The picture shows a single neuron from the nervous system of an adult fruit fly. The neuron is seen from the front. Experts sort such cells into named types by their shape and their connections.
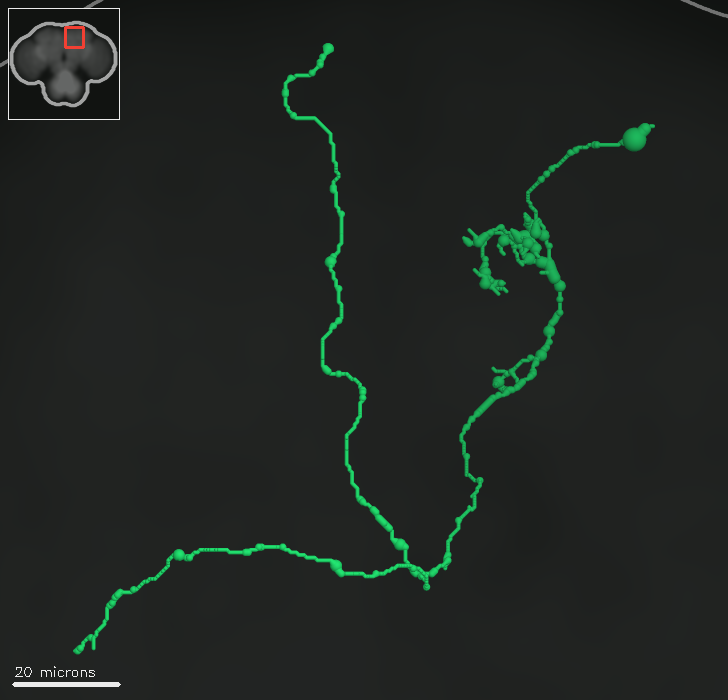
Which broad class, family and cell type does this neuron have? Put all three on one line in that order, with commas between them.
central-brain intrinsic neuron, class Kenyon Cell, KCab-m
